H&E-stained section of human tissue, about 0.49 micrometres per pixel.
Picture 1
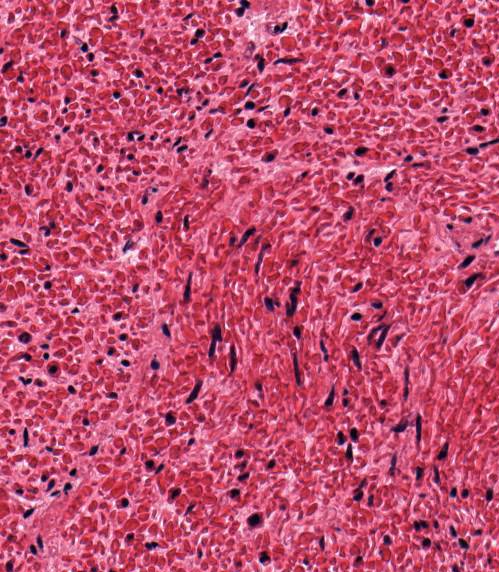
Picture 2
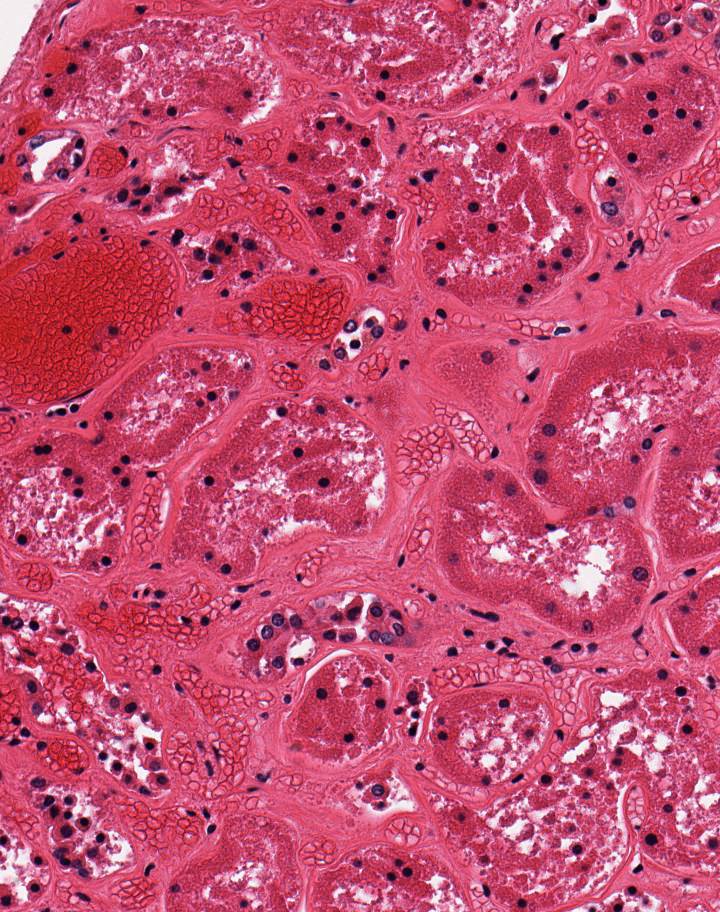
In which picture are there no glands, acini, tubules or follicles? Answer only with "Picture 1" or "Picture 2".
Picture 1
